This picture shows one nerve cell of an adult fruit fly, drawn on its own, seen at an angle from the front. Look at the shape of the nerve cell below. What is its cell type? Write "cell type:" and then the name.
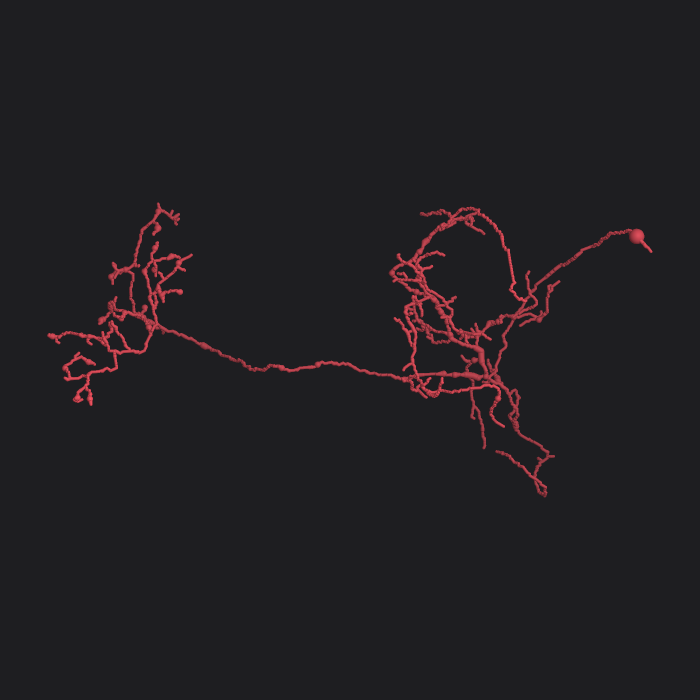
cell type: SMP283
